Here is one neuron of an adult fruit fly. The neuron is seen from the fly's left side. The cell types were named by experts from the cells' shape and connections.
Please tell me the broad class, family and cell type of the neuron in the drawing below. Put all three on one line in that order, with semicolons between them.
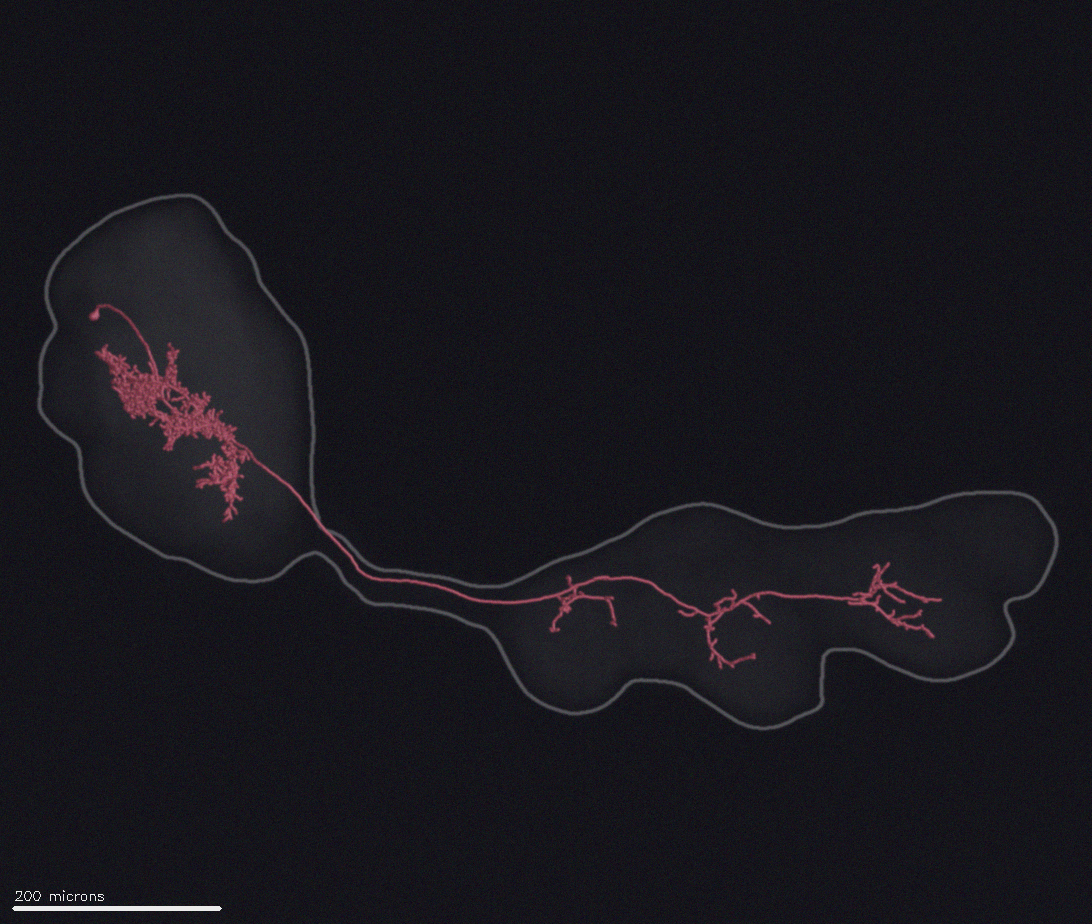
descending neuron; hemilineage WEDd1; DNa13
